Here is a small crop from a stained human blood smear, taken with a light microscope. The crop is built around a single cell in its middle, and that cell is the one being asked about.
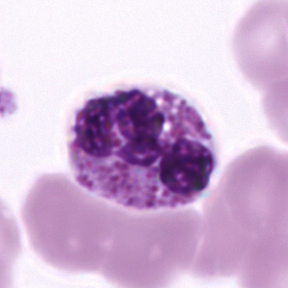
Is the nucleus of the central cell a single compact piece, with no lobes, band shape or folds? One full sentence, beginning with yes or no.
No, instead of one mass, the nucleus consists of separate lobes.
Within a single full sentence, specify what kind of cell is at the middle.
The cell under consideration, at the middle of the crop, is an eosinophil.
